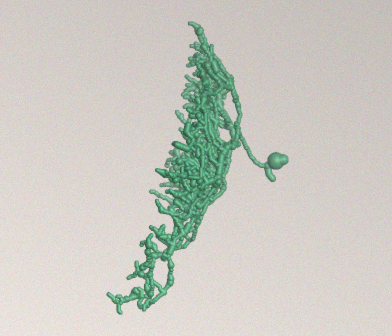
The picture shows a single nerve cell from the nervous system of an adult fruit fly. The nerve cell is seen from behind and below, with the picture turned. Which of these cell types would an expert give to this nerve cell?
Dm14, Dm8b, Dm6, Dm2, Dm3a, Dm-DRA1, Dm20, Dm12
Dm6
